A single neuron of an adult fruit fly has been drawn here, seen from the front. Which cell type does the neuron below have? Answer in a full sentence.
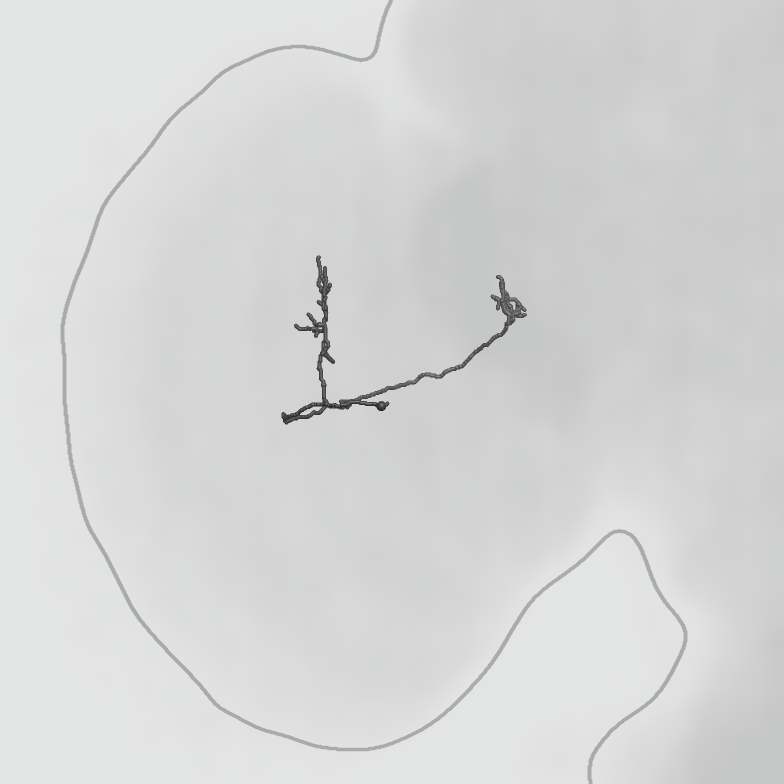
The cell type is Tm33.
